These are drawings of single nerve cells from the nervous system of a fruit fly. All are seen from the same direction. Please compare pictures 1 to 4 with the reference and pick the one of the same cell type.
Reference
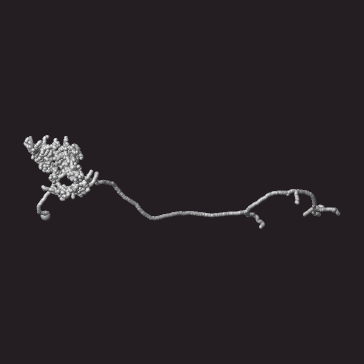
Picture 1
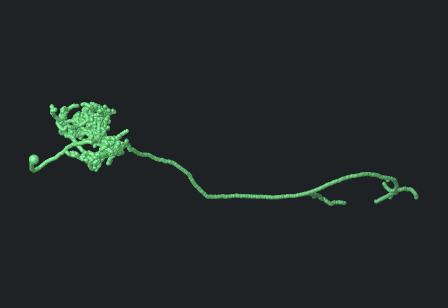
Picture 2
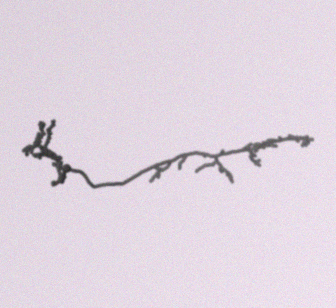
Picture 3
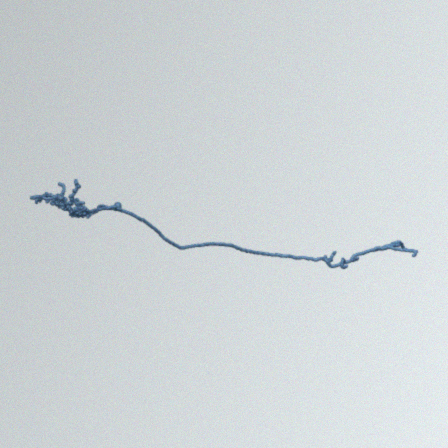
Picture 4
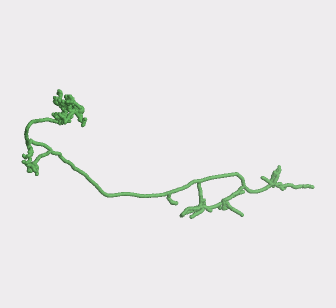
1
